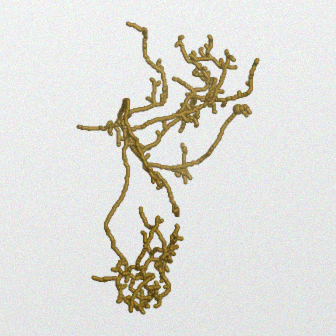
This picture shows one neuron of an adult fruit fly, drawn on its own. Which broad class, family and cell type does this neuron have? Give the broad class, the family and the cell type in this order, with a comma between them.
central-brain intrinsic neuron, hemilineage CREa2_ventral, LAL030_a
